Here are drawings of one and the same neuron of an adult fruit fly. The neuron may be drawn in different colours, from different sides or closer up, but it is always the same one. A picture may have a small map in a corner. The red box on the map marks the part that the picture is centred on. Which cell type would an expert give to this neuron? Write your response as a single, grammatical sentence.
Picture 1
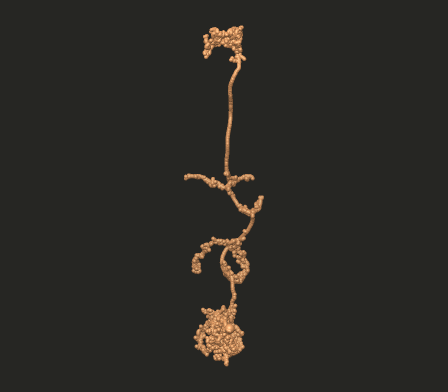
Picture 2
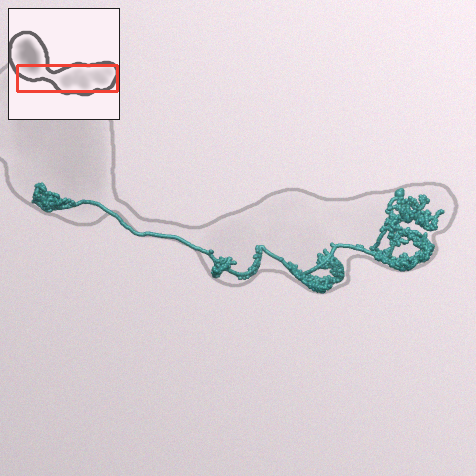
This neuron is categorized as cell type AN01B002.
